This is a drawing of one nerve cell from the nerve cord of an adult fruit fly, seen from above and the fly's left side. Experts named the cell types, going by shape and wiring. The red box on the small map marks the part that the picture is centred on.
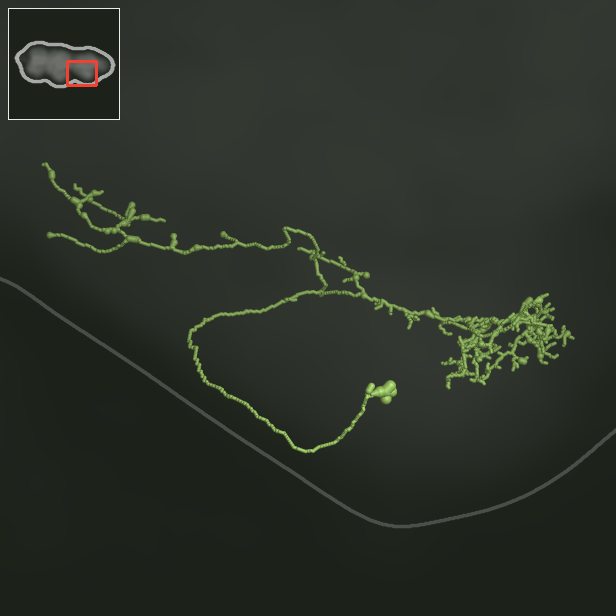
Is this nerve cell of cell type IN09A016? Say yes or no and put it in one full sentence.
No, the nerve cell is not a cell of type IN09A016 but of another type.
